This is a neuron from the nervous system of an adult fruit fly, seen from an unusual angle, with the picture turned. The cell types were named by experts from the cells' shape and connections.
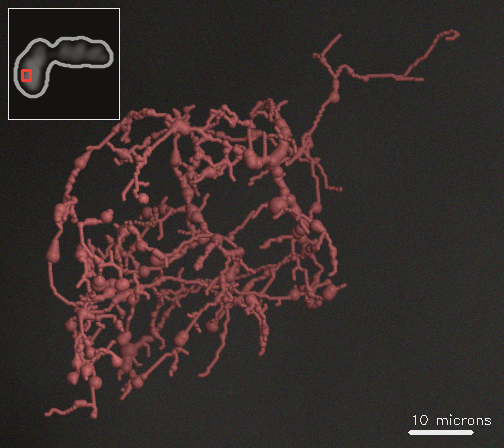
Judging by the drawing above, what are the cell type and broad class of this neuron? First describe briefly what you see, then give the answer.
The cell body is at the lower left of the picture. From left to right in the picture it spans about 70 microns. Dozens of branch ends can be seen. The cell type is AVLP378. This is a central-brain intrinsic neuron.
